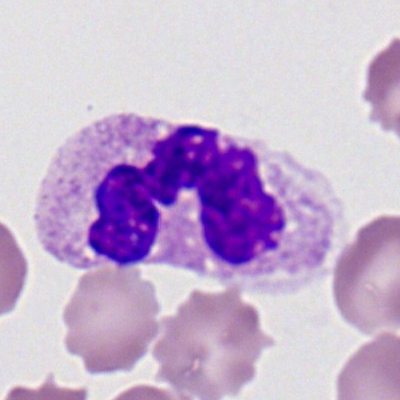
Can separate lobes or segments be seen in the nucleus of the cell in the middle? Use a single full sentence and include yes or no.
Yes, it is a lobed nucleus that this cell has.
